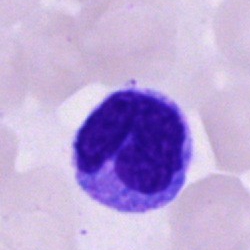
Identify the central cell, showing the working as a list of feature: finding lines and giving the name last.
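Outline: smooth, nearly round.
Nucleus: fills most of the cell.
Cytoplasm: mainly a crescent along the lower edge.
Nucleoli: none visible.
Nearby: a tiny purple dot just above the top edge of the cell.
Cell: monocyte.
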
